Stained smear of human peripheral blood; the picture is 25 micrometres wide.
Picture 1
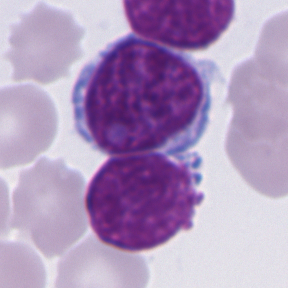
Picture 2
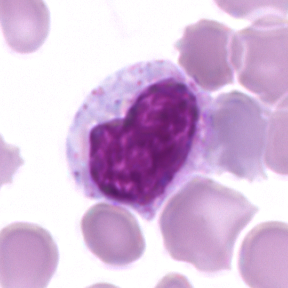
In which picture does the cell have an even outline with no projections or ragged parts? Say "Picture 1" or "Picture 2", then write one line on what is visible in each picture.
Picture 2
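Picture 1: The outer edge of the cytoplasm is frayed and wispy, most clearly on the left side.
Picture 2: The cell outline is roughly round with a smooth edge.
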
